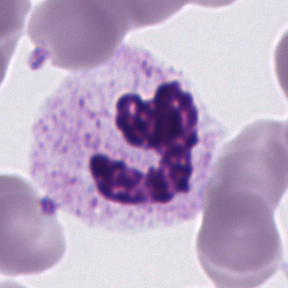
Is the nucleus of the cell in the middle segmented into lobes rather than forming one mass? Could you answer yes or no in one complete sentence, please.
Yes, this cell has a nucleus made up of distinct lobes or segments.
